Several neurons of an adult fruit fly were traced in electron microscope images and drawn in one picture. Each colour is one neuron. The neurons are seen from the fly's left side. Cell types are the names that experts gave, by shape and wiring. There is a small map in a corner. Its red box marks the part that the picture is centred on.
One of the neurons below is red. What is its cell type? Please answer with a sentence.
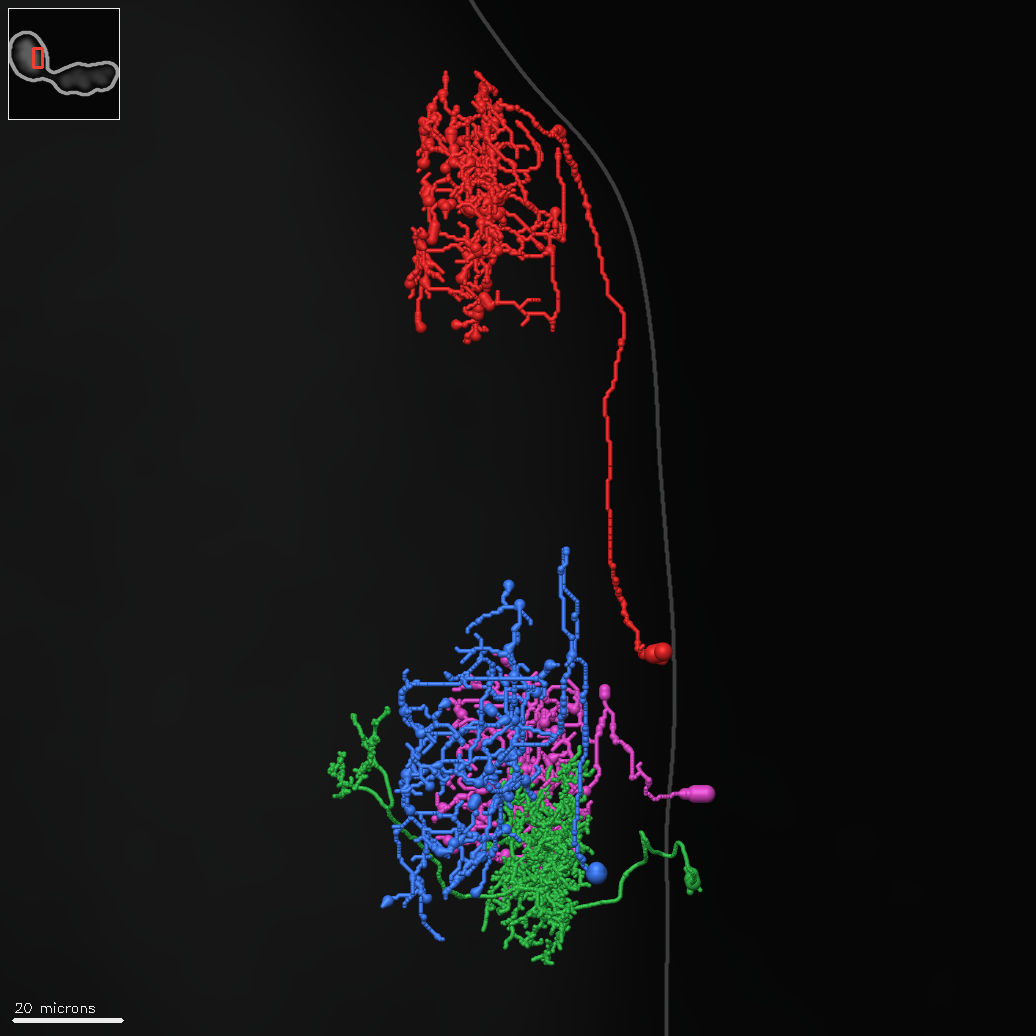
The cell type is LPi2e.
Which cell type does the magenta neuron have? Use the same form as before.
The cell type is LPi3412.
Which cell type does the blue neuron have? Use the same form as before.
The cell type is LPi2d.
